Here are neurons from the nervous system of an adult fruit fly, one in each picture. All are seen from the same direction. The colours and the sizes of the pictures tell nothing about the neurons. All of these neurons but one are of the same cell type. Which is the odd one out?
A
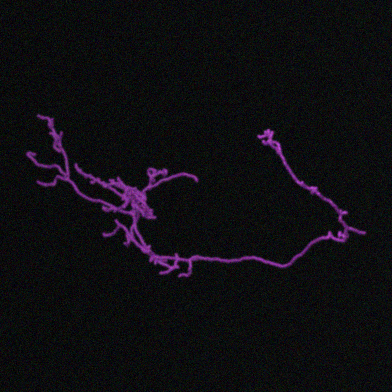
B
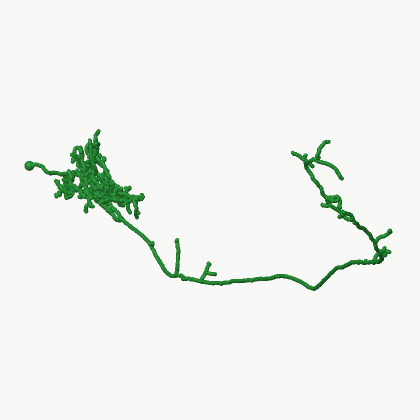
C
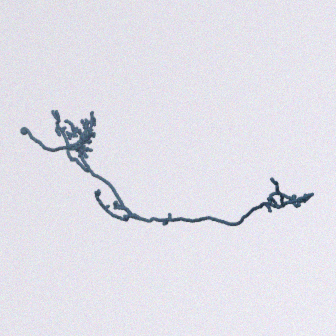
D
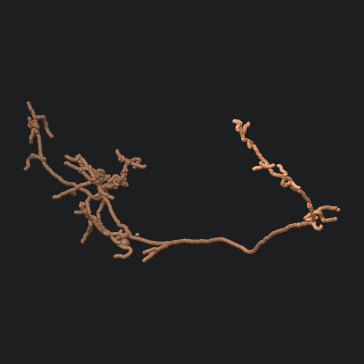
B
